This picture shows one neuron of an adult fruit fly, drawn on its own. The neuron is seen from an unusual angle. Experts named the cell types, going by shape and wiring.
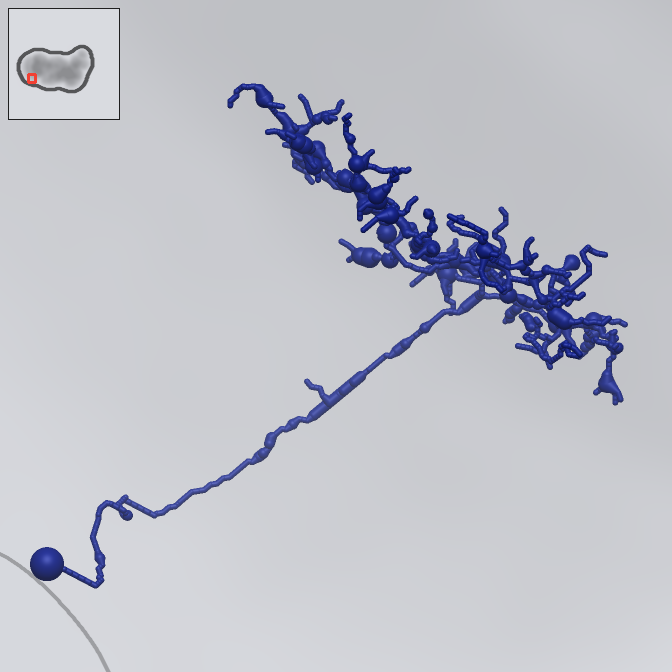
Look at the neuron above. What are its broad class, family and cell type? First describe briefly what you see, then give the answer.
Its cell body lies at the lower left of the picture. Dozens of branch ends can be seen. It is an optic-lobe intrinsic neuron. Its family is Cm. Its cell type is Cm3.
